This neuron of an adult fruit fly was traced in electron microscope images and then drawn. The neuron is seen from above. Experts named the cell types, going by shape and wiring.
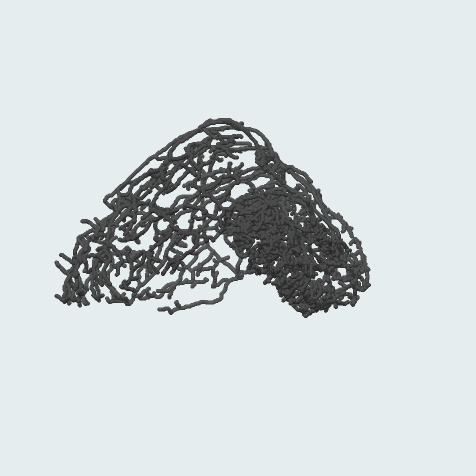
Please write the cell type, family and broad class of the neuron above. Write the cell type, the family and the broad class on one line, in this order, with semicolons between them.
MeVC23; MeVC; visual centrifugal neuron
